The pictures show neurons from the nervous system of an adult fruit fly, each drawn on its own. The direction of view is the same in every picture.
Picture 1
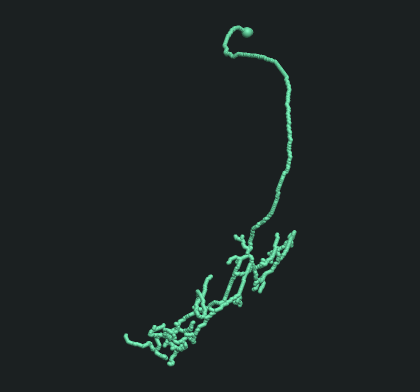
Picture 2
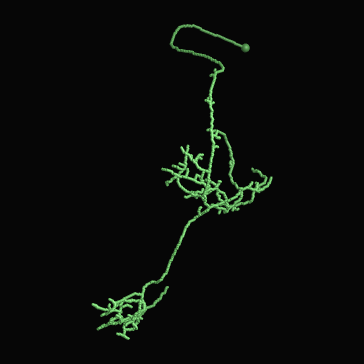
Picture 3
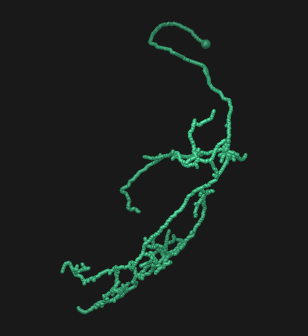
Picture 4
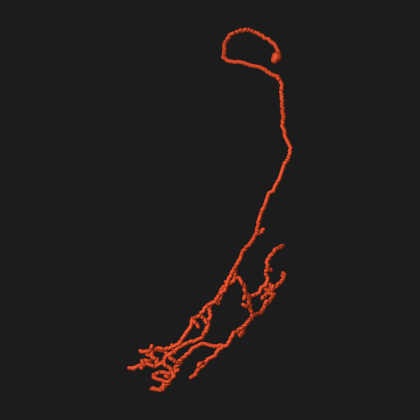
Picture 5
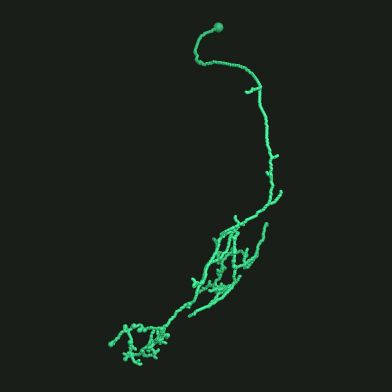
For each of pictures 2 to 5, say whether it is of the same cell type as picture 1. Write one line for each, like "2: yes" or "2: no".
2: no
3: no
4: no
5: yes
